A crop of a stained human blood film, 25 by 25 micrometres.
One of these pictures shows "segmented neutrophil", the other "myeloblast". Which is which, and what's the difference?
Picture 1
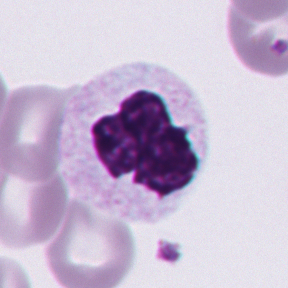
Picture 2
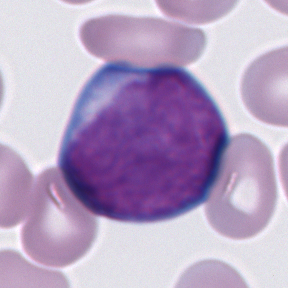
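Of the two cells, the segmented neutrophil is in picture 1 and the myeloblast in picture 2. In picture 1 the chromatin is dark purple and dense, with coarse clumps, and no nucleoli are visible.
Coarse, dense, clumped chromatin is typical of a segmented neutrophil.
Fine, dust-like pinkish-lilac granules are scattered evenly through the cytoplasm of picture 1, whereas no granules can be seen in the cytoplasm of picture 2.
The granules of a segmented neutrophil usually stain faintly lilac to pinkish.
In picture 2 the nucleus fills about 80% of the cell's area.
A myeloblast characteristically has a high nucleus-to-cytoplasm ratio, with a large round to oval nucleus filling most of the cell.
Its outline is slightly angular, flattened along the top where a red cell presses against it, and red cells also touch it at the right side and lower left. Its surface is smooth, without projections, and its cytoplasm shows no vacuoles but holds a paler, whitish patch beside the nucleus at the upper left. Red cells touch the left edge of the cell in picture 1.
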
